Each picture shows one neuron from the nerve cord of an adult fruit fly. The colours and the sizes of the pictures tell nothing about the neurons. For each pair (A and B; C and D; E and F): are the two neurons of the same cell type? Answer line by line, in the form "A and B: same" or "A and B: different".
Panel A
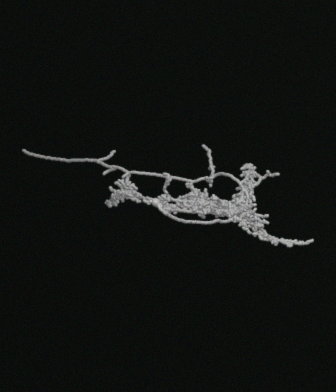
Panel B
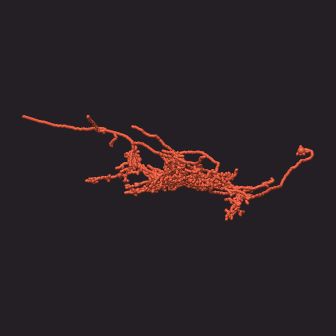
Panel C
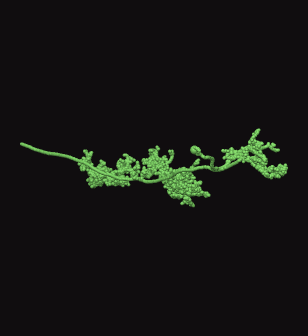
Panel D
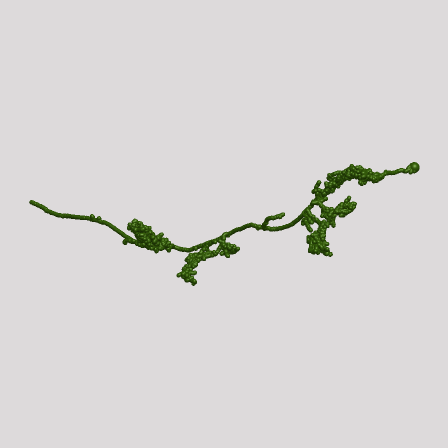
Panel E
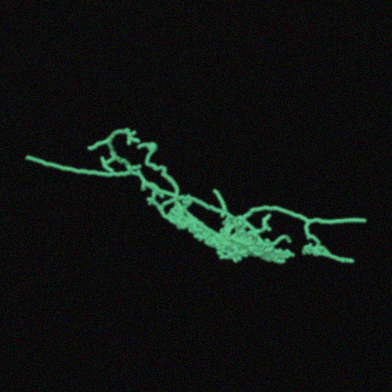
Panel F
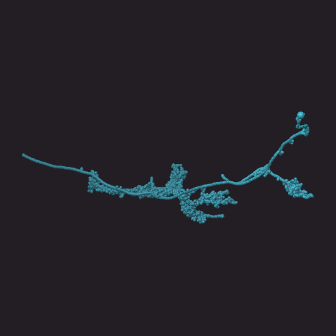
A and B: same
C and D: different
E and F: different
